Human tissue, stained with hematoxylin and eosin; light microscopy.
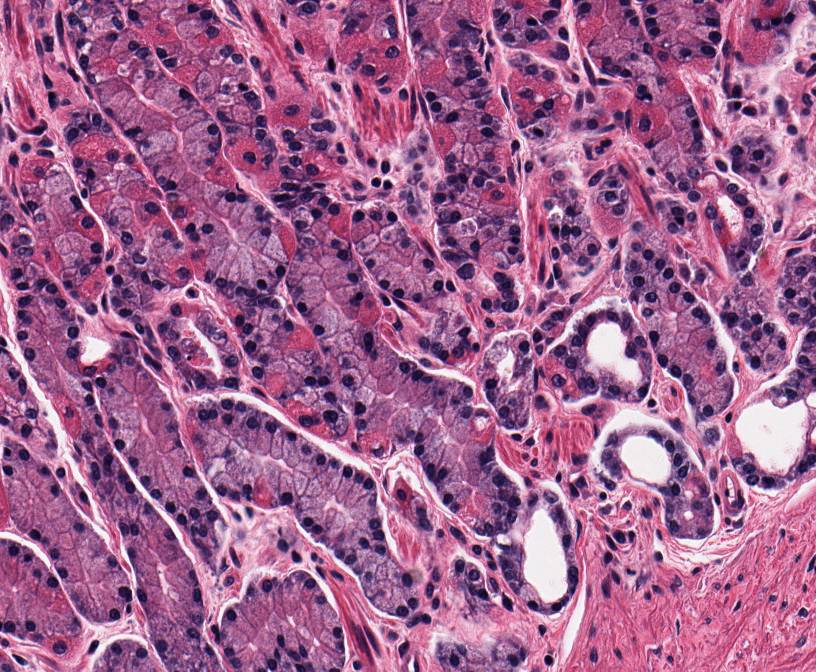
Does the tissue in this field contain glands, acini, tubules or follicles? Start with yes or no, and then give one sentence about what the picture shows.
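Yes. Most of the glands run obliquely across the field from upper left toward lower right.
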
